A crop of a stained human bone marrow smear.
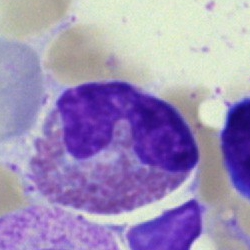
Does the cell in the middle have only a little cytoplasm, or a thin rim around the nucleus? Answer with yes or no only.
No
